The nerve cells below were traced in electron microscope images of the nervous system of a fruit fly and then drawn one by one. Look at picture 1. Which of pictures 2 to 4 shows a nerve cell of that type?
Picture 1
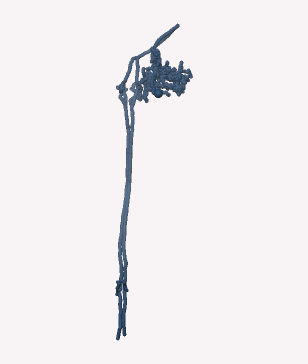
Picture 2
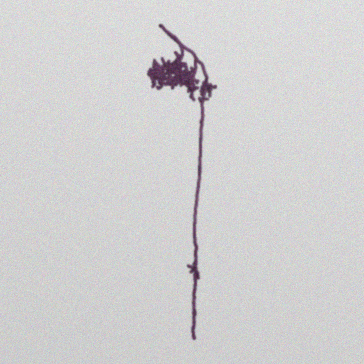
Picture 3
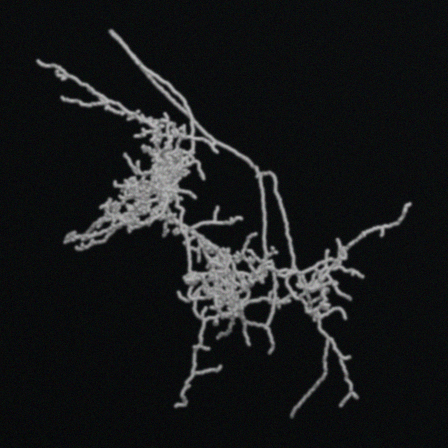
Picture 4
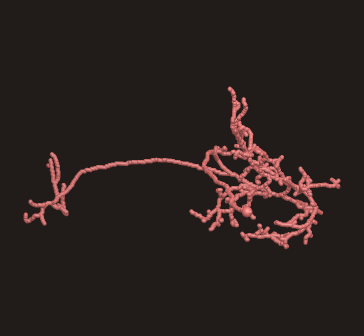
Picture 2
